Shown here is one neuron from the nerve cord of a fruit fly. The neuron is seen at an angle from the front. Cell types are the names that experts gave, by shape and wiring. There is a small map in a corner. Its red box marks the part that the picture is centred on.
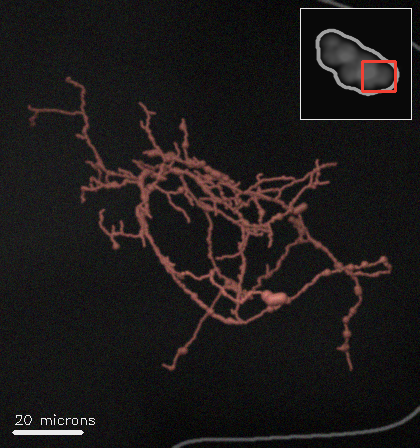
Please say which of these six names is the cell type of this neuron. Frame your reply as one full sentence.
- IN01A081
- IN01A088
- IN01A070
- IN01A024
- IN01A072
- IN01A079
The neuron is of cell type IN01A081.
